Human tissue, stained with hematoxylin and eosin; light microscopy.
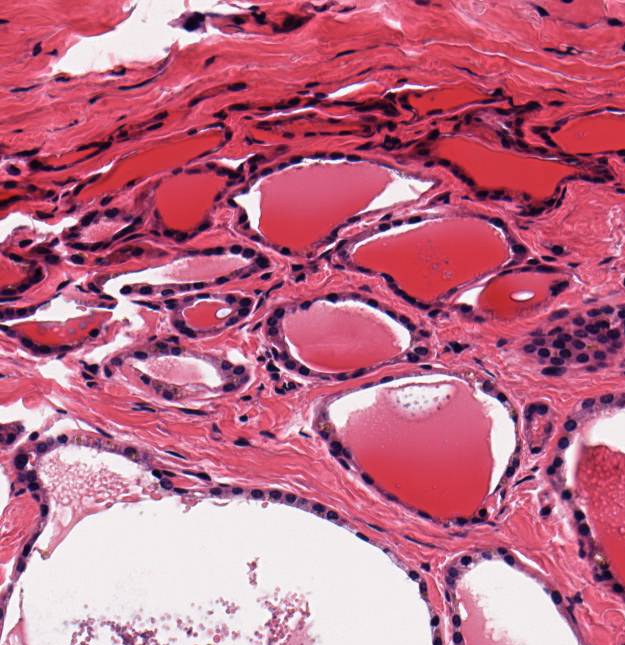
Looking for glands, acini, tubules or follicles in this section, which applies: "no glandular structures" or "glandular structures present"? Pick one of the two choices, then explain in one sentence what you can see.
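Glandular structures present. The field is made of rounded follicles of varying size set in pink fibrous stroma.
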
